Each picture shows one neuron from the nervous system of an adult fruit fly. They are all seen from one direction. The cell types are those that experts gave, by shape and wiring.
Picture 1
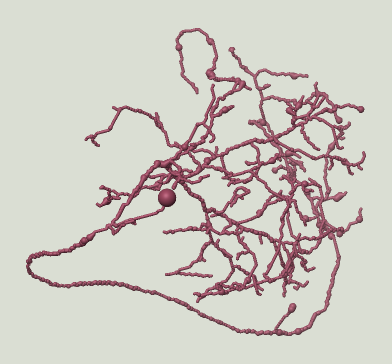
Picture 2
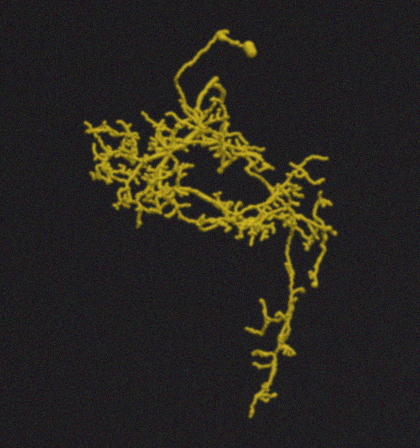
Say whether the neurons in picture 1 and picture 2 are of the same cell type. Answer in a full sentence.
They are of different cell types.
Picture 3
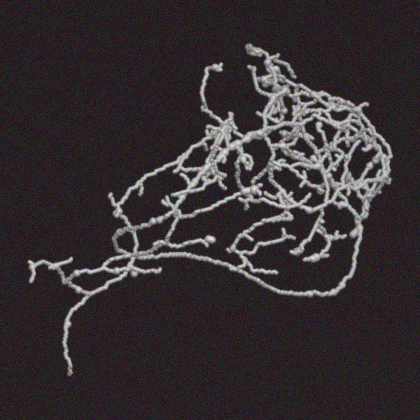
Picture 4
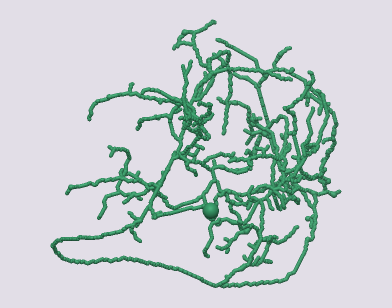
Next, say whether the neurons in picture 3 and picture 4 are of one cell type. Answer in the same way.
They are of the same cell type.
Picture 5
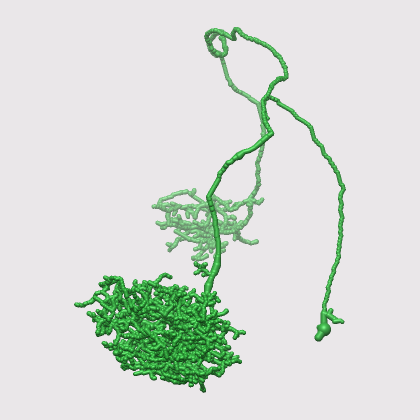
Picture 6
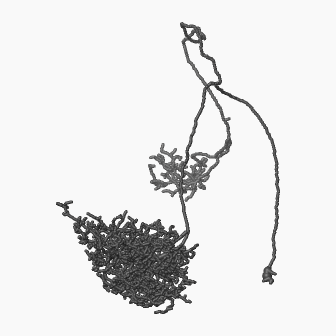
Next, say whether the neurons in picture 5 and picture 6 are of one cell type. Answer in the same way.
They are of the same cell type.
